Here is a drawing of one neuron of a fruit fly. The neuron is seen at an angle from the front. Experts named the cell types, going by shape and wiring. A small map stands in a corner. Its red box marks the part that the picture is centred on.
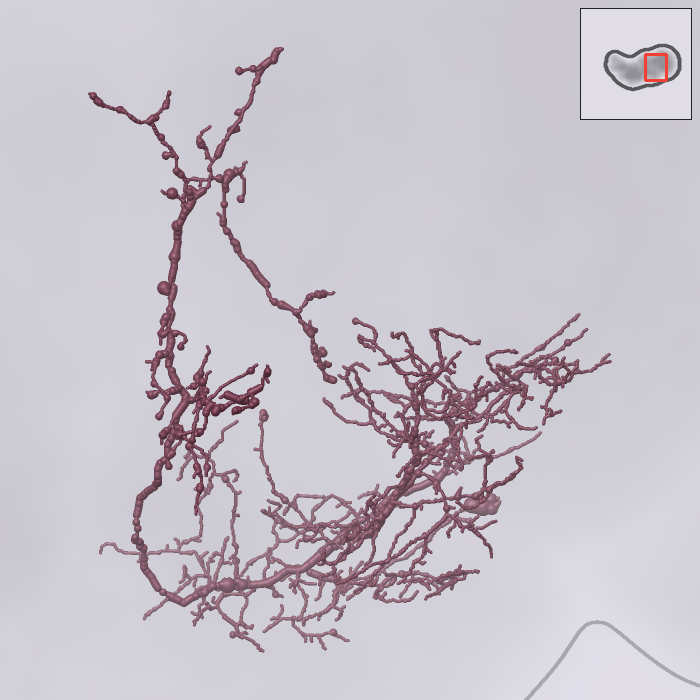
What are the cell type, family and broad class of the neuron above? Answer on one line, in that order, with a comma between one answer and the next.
CB0477, hemilineage 08B, central-brain intrinsic neuron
